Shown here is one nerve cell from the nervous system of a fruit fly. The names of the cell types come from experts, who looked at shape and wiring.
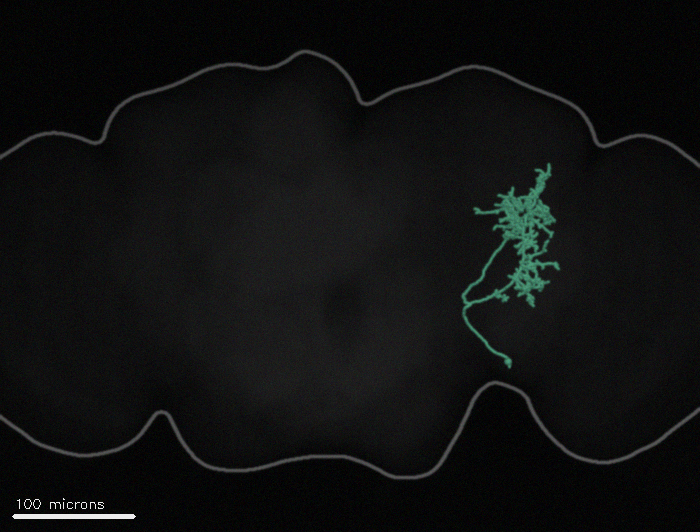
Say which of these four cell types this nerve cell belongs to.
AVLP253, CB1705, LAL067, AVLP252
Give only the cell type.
AVLP253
